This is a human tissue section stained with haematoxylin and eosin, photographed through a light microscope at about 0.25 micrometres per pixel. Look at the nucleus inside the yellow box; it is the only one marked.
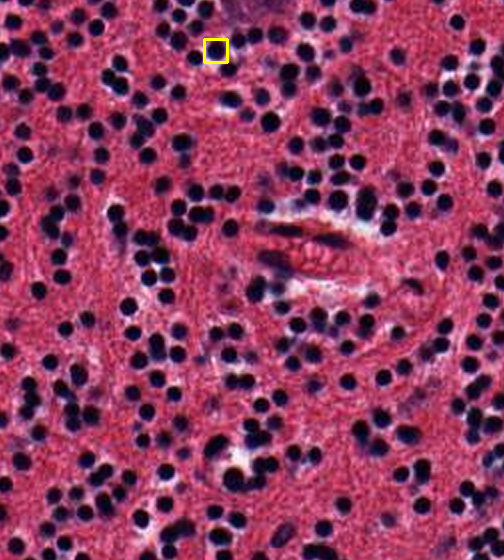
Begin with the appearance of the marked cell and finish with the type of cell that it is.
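The nucleus is round and evenly dark, nearly black, with no inner detail visible. The nucleus is about the same size as the many dark round nuclei around it. It lies among loosely and irregularly scattered nuclei of the same look, not in a row or along any structure. It is a cerebellar granule cell.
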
